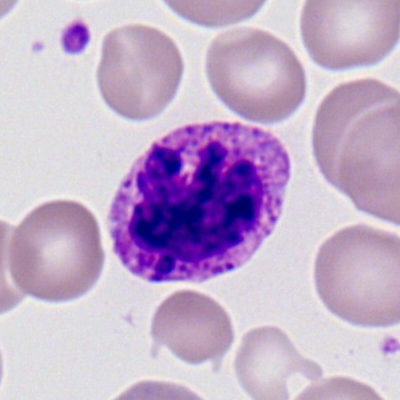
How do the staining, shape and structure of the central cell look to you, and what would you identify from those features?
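The nucleus is divided into several lobes, and its chromatin is dark purple and coarsely clumped. Pale pinkish-lilac cytoplasm surrounds the nucleus on every side, with dark purple granules scattered through it. The cell is a basophil.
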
